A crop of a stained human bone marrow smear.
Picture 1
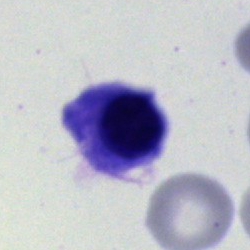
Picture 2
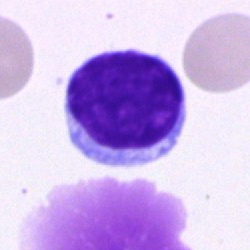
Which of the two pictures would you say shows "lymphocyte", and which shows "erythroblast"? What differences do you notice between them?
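The erythroblast is in the first picture, and the lymphocyte is in the second. Outlines first: the erythroblast's is irregular and a bit angular, while the lymphocyte is round and smooth. The erythroblast's nucleus stains a dense, almost even, very dark purple.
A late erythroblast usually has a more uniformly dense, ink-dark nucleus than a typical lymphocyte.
The cytoplasm differs too. In the erythroblast it is deep blue, with its widest rim on the left. In the lymphocyte it is pale blue and forms a narrow crescent, showing mainly below a nucleus that sits toward the top.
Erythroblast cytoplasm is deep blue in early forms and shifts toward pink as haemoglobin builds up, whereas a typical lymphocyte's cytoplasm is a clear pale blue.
Neither cell shows any granules in its cytoplasm.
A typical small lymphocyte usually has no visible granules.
A red cell lies at the lower right of the erythroblast without touching it, and a smeared purple mass sits below the lymphocyte, also clear of it.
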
